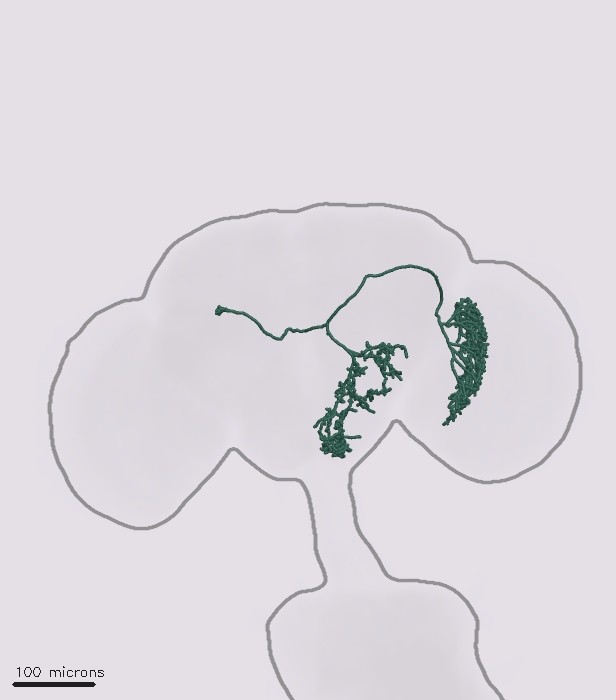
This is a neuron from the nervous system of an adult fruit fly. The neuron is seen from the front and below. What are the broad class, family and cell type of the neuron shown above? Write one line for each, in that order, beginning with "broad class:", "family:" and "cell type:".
broad class: visual centrifugal neuron
family: LoVC
cell type: LoVC14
